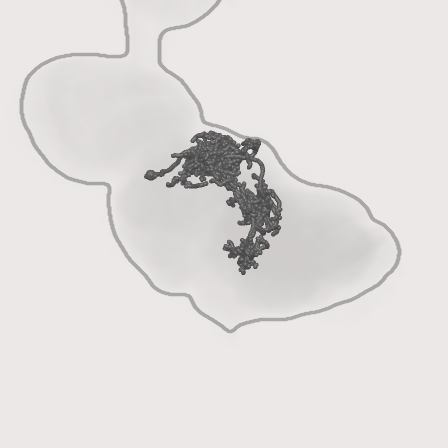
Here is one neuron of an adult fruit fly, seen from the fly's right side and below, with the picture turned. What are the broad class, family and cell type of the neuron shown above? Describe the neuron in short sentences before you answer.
As drawn here it is about as wide as it is tall. This is a central-brain intrinsic neuron. The family is LHCENT. It is of cell type LHCENT8.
